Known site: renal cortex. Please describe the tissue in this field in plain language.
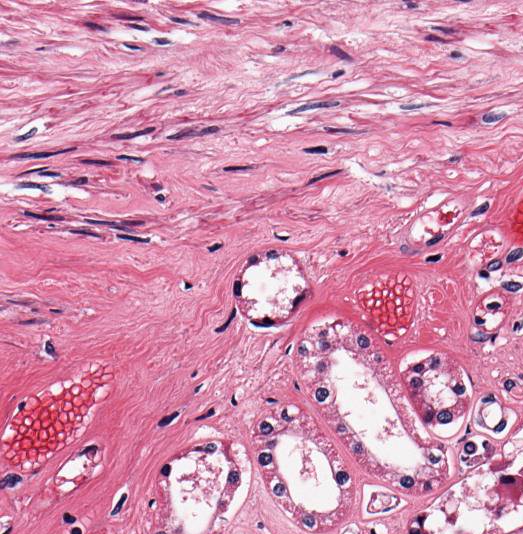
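Glands are present, each lined by a single layer of cuboidal epithelial cells. These lining cells have pale cytoplasm, clear to vacuolated, and small, round, dark nuclei. The stromal cells carry elongated, dark, spindle-shaped nuclei.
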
